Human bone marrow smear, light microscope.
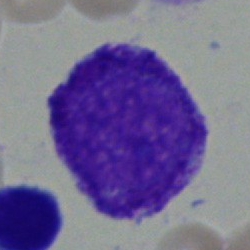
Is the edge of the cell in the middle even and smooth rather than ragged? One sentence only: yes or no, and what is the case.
No, a smooth outline is not present; the cell's edge is rough.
